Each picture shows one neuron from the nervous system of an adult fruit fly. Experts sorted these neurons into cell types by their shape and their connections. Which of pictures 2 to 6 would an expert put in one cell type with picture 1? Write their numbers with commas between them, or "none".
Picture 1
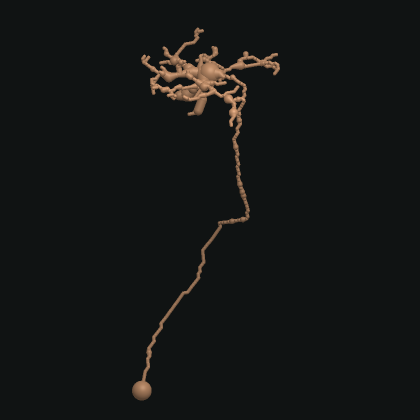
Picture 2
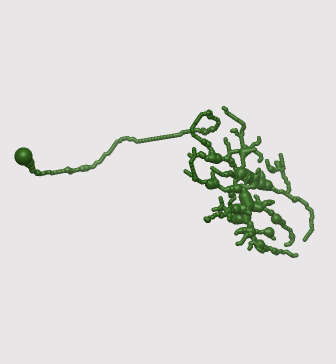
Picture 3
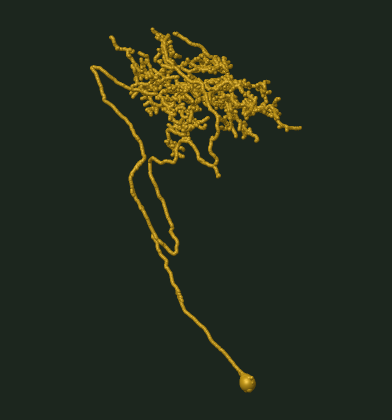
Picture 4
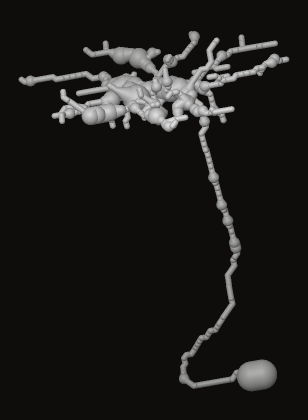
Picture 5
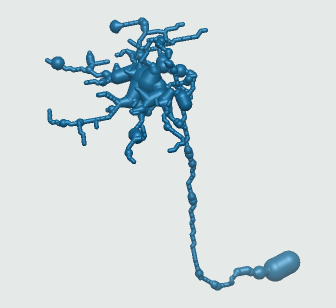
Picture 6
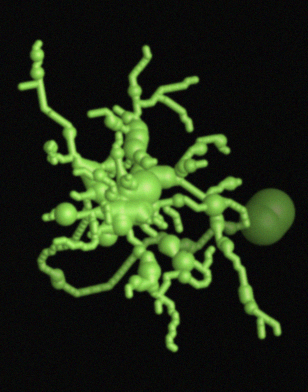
2, 4, 5, 6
